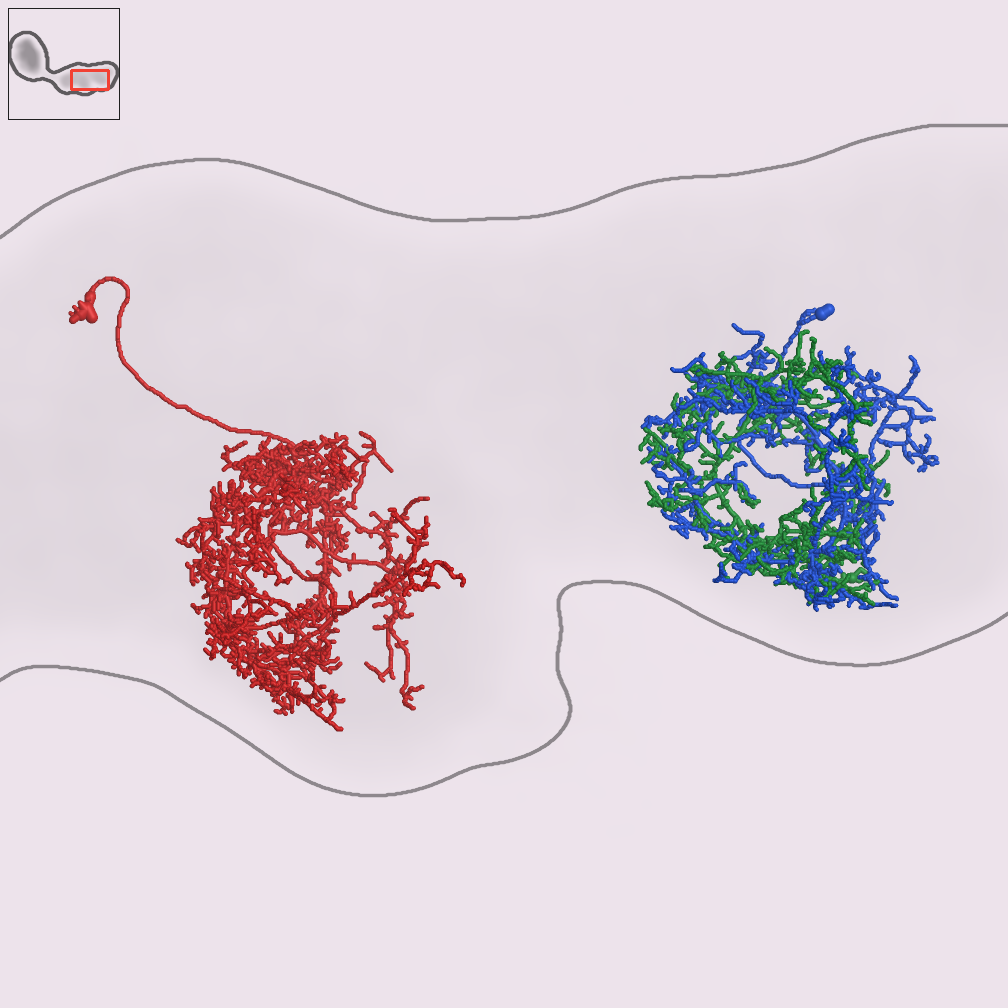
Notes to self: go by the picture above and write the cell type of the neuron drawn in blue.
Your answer: IN17A052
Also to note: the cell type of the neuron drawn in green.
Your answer: IN08A019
